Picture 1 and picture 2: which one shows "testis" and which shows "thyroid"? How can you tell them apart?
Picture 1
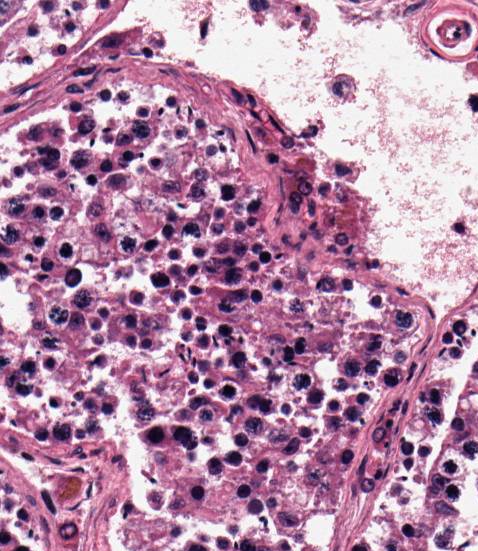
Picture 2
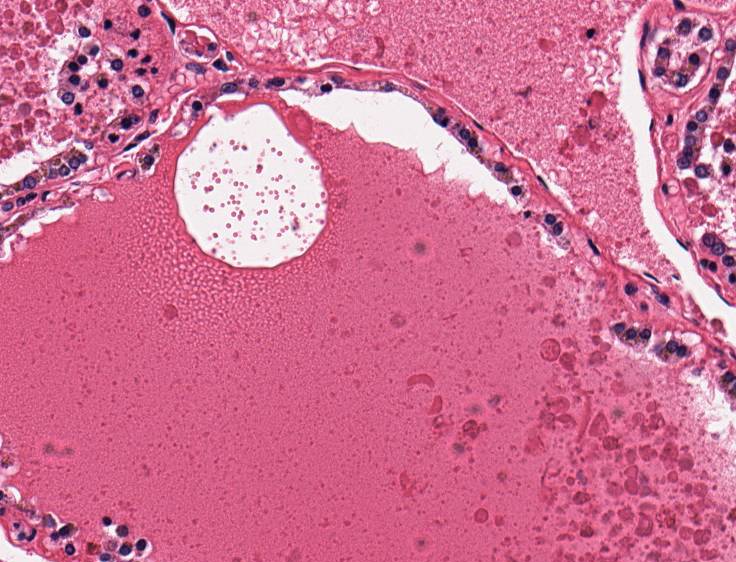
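Testis is picture 1, and thyroid is picture 2. First, contents: in picture 1 a large rounded nest, bounded by thin pink fibrous bands, is filled with cells, while in picture 2 thin cellular septa separate large spaces filled with pink material.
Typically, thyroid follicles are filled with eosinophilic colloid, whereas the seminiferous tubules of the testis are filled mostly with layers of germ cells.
Second, cells: many in the nest have large round nuclei and pale to clear cytoplasm, with numerous small, very dark, dense round nuclei scattered among them, all lying loosely with many clear gaps. Third, picture 2 details: a single round clear space sits in the pink material near the upper left of centre.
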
